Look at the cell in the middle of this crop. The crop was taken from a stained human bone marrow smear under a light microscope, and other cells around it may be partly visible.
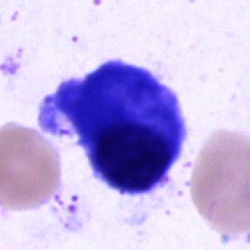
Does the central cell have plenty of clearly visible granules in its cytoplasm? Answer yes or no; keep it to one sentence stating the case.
No, visible granules are absent from the cytoplasm of this cell.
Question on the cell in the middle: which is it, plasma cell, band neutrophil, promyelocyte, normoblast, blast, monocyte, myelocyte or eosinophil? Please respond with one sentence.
The central cell in this smear crop is a plasma cell.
